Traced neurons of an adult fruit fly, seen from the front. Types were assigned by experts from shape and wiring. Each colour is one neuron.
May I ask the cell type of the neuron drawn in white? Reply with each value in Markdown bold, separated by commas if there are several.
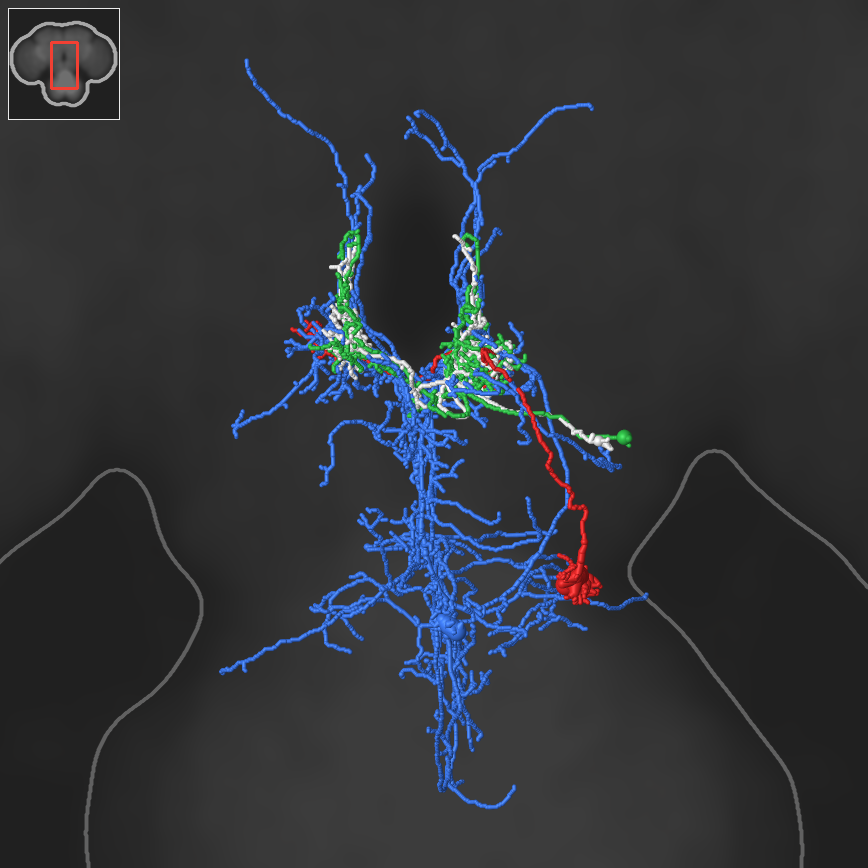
**PRW040**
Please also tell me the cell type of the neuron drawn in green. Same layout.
**PRW011**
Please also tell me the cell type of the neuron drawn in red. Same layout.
**ISN**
